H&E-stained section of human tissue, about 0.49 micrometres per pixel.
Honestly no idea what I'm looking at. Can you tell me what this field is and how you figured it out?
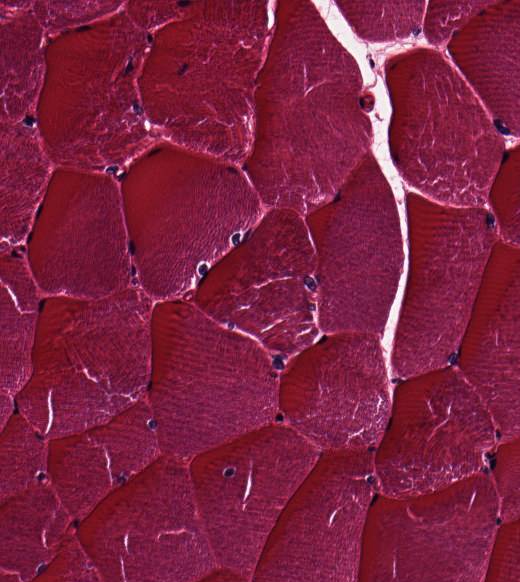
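Shown here: skeletal muscle. The dark, flattened nuclei sit at the edges of the fibres, not in their centres.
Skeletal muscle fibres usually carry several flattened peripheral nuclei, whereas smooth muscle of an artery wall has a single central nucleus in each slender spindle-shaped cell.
Across the field the fibres are broadly alike in size and shape, and no fat cells lie between them.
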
